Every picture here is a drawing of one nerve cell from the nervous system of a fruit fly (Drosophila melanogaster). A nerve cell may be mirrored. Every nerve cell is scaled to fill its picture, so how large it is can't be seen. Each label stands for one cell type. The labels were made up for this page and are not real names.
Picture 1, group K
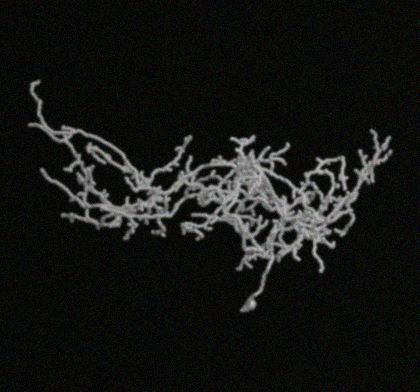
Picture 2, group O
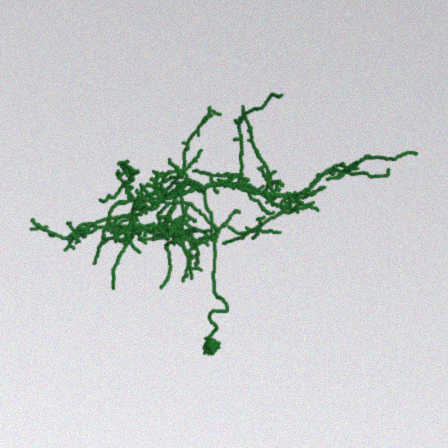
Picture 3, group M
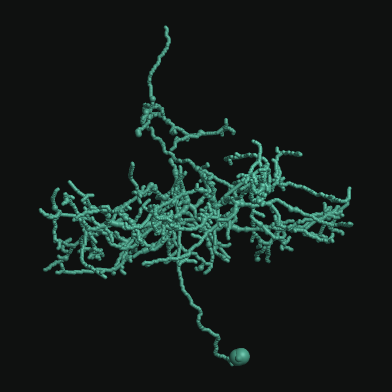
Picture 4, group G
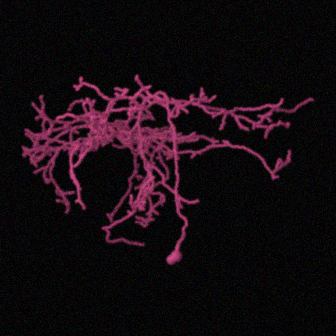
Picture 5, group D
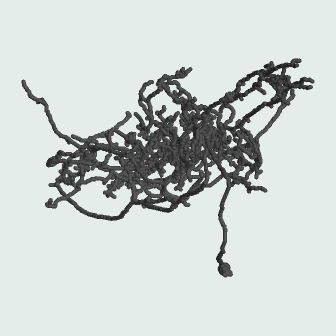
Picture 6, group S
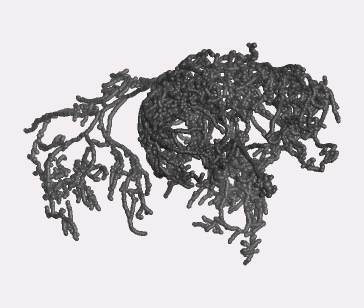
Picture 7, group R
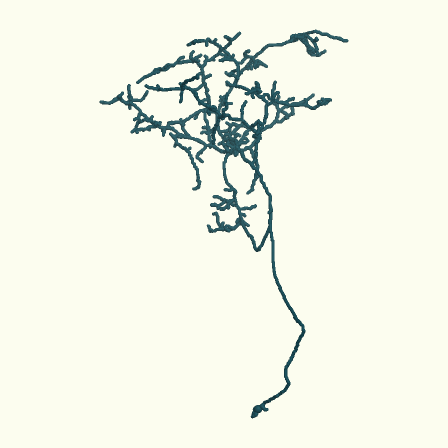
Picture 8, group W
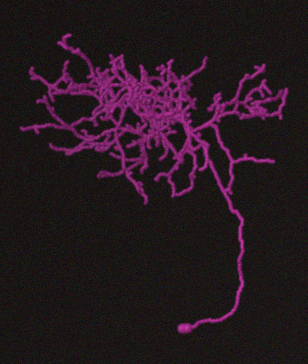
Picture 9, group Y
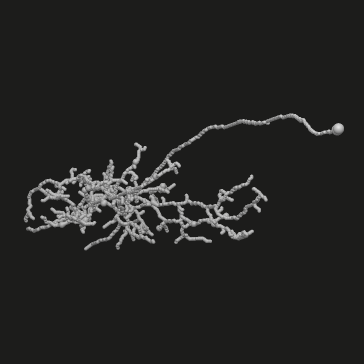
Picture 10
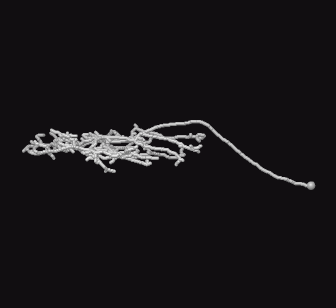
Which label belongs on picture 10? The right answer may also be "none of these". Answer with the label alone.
group Y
